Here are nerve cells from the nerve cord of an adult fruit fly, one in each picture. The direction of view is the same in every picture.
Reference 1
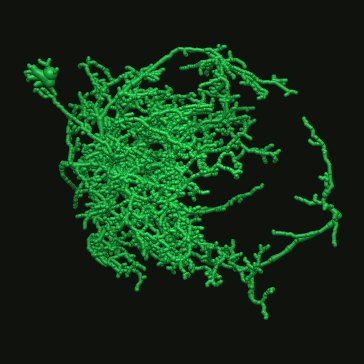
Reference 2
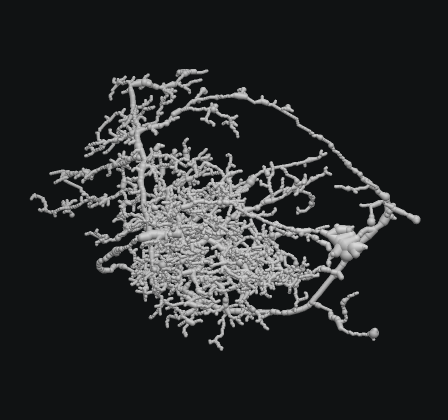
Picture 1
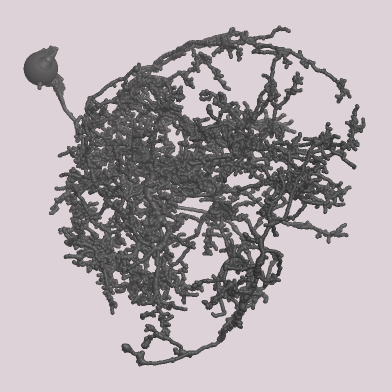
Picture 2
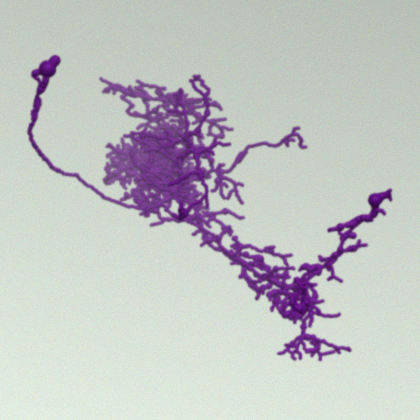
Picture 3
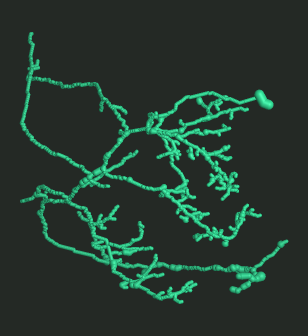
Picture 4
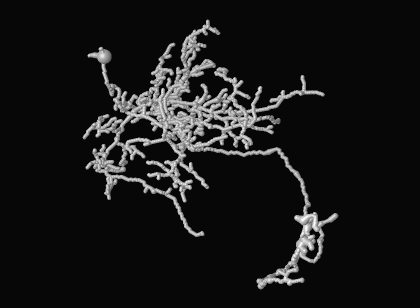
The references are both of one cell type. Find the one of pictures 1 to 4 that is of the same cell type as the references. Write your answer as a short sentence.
Picture 1 is of the same cell type.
